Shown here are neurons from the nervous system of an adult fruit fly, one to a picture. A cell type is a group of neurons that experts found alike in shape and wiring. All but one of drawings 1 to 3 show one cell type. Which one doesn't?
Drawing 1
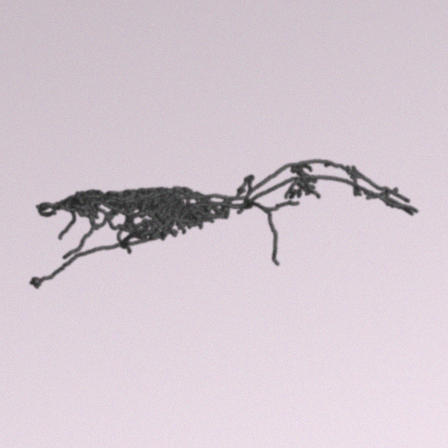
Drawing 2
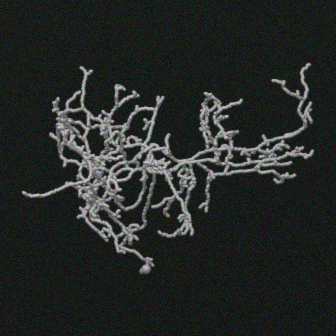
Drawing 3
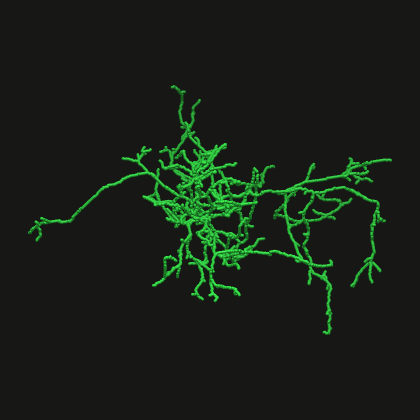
Drawing 1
